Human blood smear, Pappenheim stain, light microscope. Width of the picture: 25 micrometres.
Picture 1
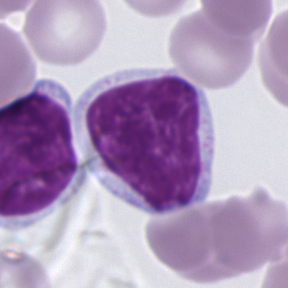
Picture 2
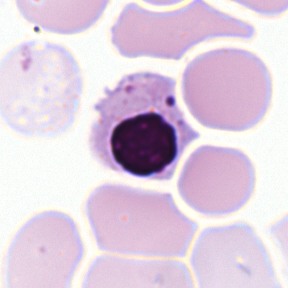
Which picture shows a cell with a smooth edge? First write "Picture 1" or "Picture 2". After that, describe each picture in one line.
Picture 1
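In picture 1: The cell outline is smooth and rounded, without surface projections.
In picture 2: Small pointed projections stick out along the upper-left edge of the cell.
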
